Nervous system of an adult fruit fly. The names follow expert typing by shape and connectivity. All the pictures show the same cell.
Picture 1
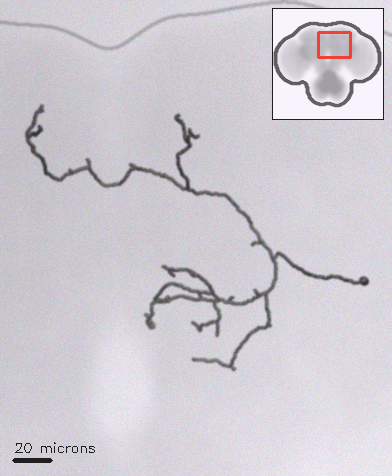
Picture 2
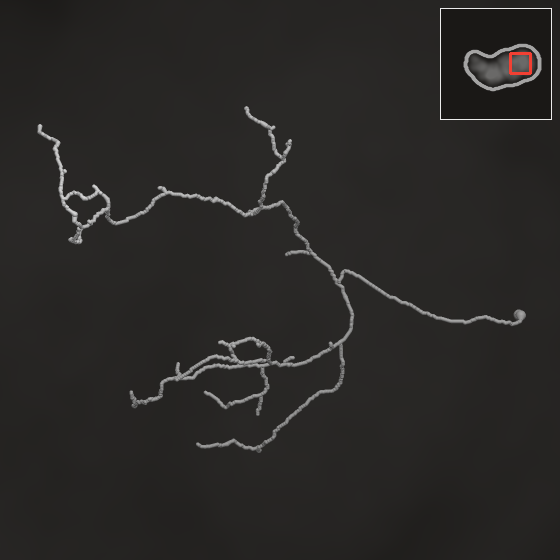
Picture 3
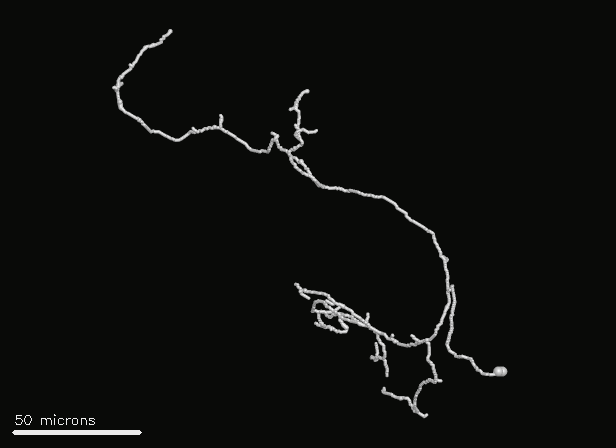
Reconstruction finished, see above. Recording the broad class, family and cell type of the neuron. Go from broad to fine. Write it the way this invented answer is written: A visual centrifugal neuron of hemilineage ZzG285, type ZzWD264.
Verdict: A central-brain intrinsic neuron of hemilineage CREl1, type LAL110.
